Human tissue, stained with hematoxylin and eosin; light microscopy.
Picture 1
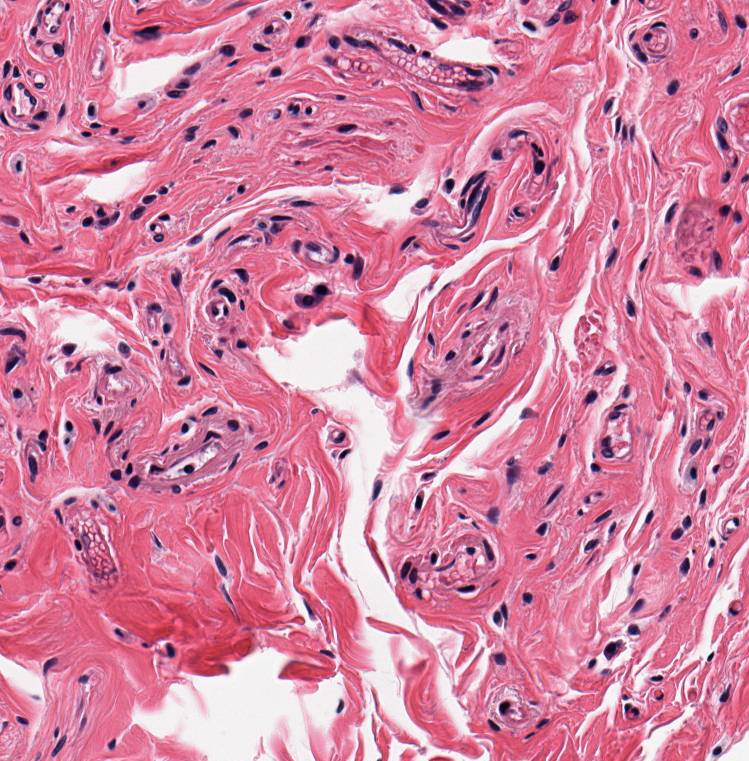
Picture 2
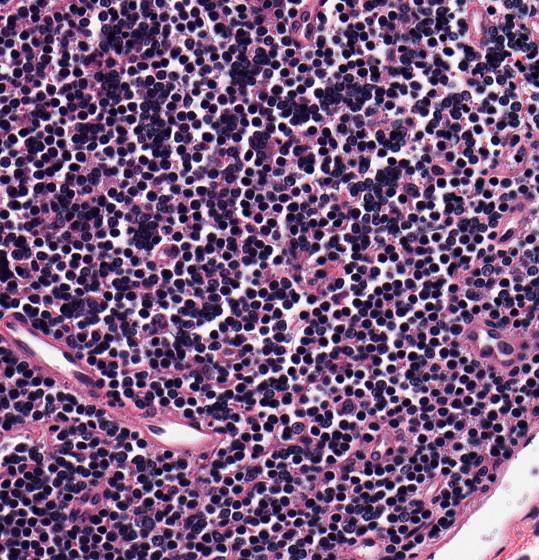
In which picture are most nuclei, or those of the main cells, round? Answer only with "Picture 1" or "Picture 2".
Picture 2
